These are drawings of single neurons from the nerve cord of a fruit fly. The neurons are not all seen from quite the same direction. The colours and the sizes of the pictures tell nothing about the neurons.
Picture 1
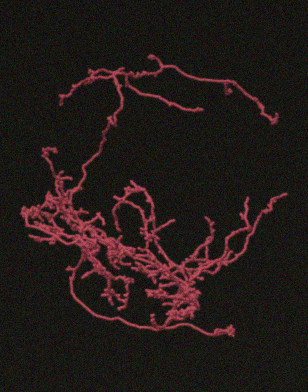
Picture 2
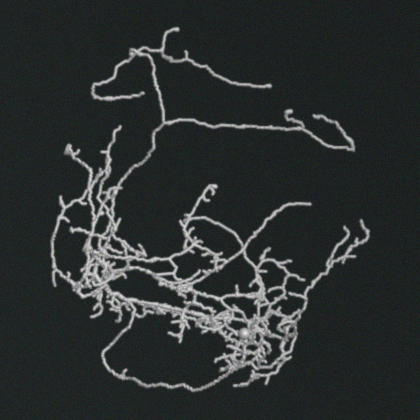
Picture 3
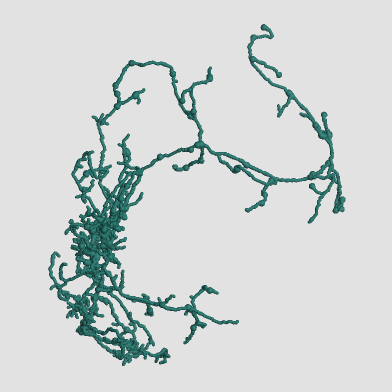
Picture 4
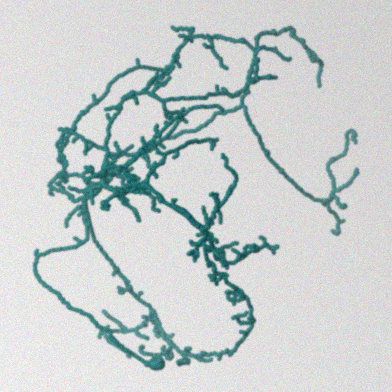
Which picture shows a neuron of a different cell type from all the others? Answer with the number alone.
3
